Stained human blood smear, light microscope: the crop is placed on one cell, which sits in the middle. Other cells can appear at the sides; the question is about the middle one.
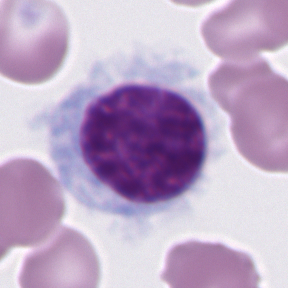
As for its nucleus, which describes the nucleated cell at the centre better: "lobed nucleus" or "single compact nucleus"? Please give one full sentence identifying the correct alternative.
The nucleus is one round, oval or kidney-shaped compact mass, not lobed or folded.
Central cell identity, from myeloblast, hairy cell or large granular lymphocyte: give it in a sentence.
In the center of this field lies a hairy cell.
